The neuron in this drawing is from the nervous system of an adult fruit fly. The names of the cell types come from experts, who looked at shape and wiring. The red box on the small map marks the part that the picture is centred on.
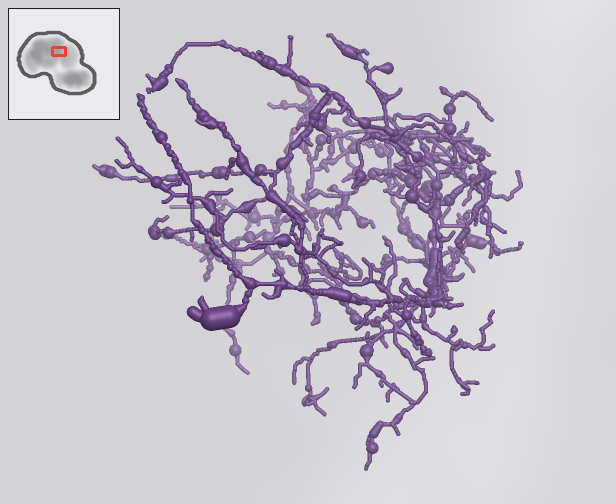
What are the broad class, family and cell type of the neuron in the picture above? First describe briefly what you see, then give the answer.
The picture shows more than a hundred branch ends. In this view it is about as wide as it is tall. Its broad class is central-brain intrinsic neuron. Its family is hemilineage VLPa1_lateral. It is of cell type AVLP311_a2.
